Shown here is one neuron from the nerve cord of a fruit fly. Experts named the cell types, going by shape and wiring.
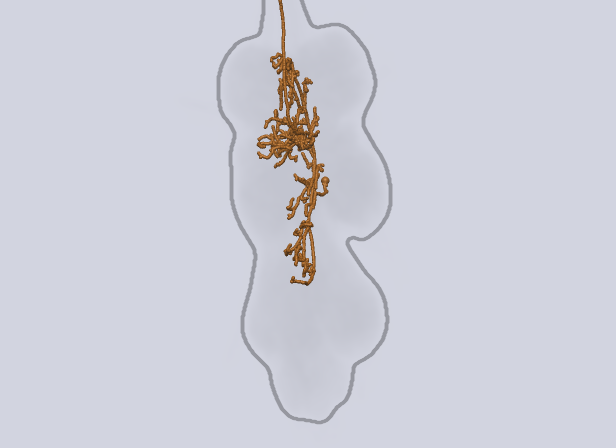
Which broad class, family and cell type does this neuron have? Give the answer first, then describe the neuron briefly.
This is an ascending neuron. The family is hemilineage 05B. Its cell type is AN05B103. As drawn here it is more than twice as tall as it is wide.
